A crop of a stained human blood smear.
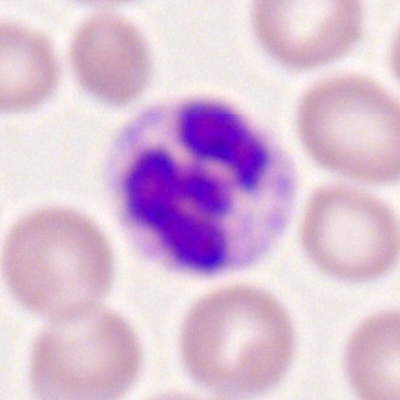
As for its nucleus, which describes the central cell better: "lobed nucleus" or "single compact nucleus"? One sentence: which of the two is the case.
The nucleus of the cell is made of distinct lobes, not one mass.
